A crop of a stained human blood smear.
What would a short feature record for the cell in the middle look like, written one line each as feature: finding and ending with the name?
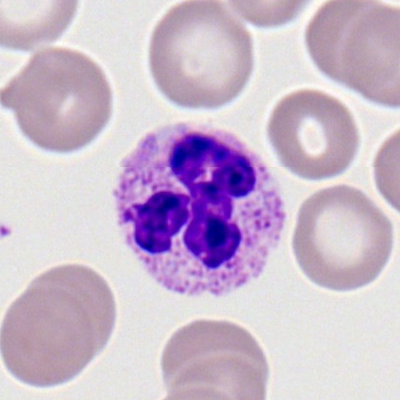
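Nucleus: divided into several separate lobes
Nucleoli: none visible
Granules: fine, pinkish-lilac, scattered throughout the cytoplasm
Vacuoles: none seen in the cytoplasm
Identification: segmented neutrophil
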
